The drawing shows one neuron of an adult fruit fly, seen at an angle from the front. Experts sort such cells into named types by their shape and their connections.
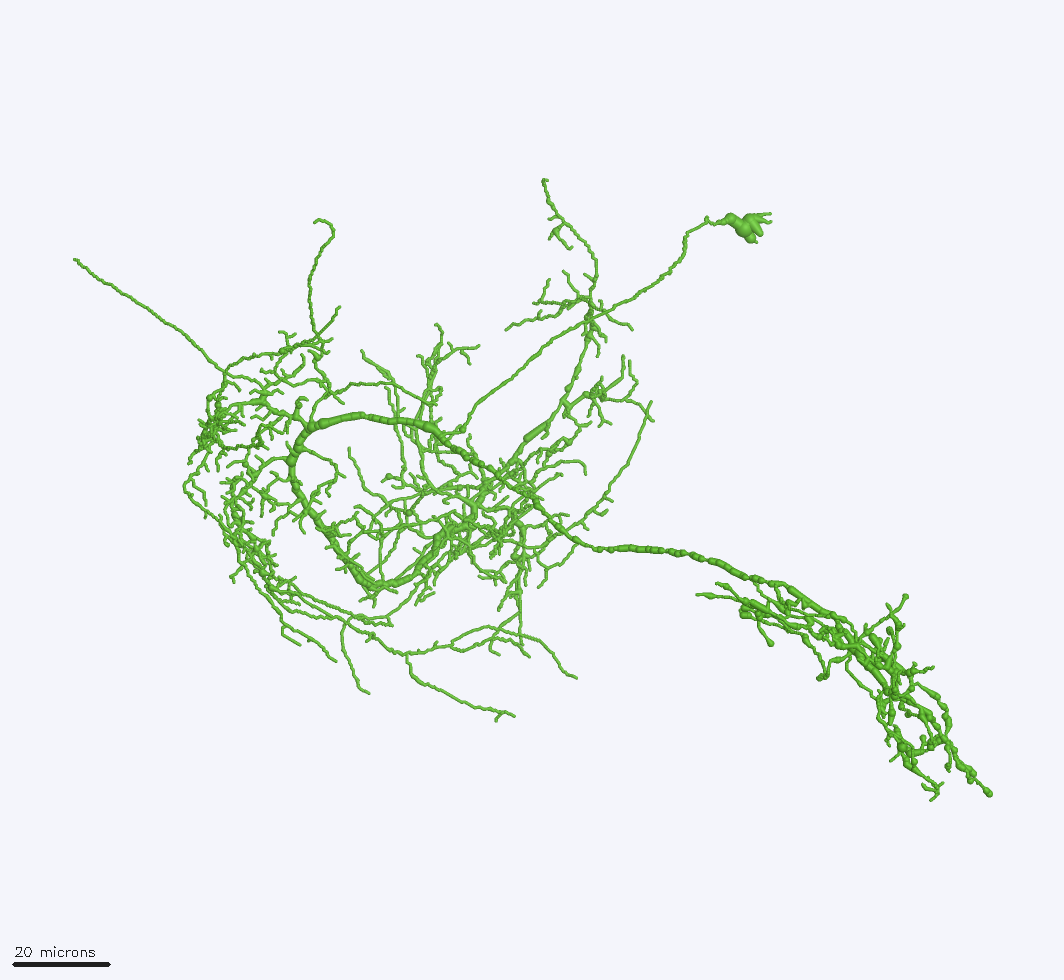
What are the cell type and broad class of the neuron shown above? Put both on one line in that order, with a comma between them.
LAL157, central-brain intrinsic neuron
